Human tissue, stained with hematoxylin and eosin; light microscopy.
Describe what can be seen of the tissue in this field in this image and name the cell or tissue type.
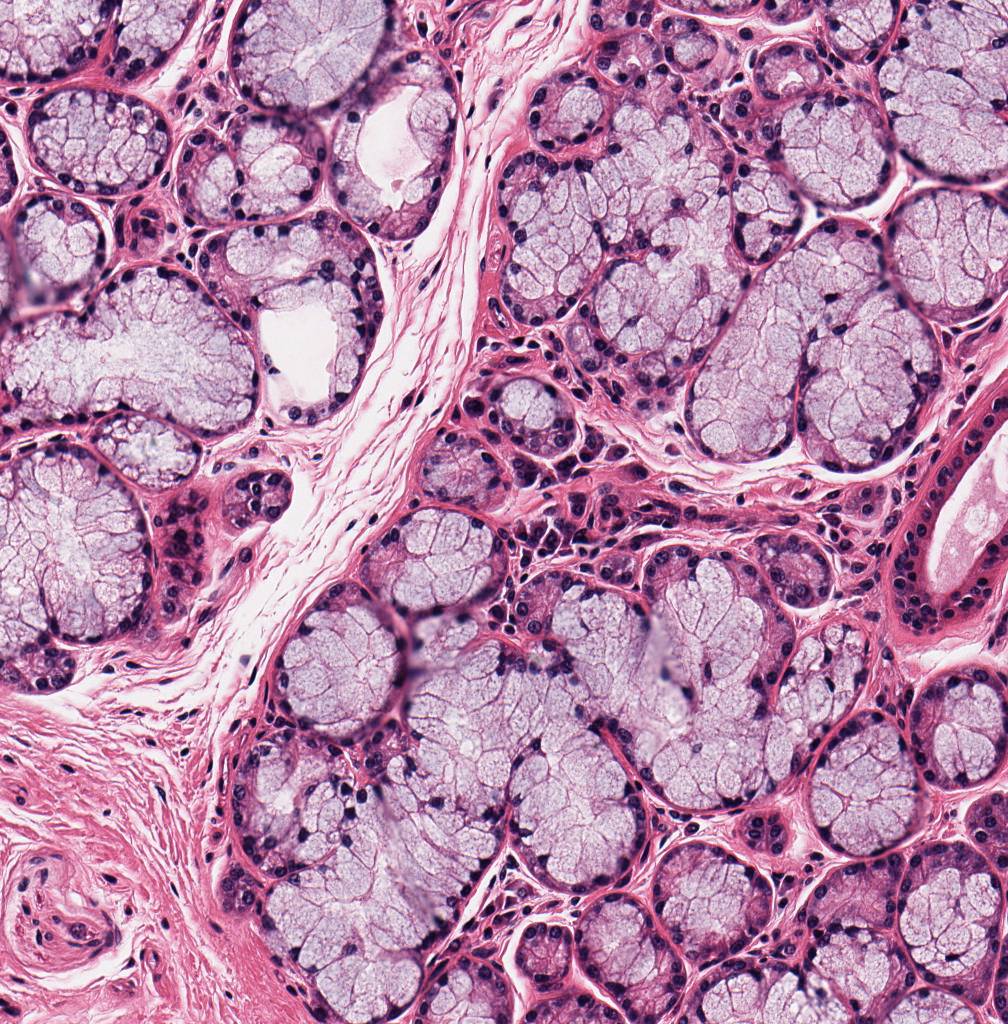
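Architecture: closely packed glandular acini form lobules, split by a pale band of fibrous connective tissue running diagonally from top centre to lower left. Cytoplasm: pale, foamy, lilac-grey in most acinar cells, with dark flattened nuclei pressed against the base. Shape: mucous acini rounded to irregularly lobulated, many large branching profiles with barely visible central lumens. Name: minor salivary gland.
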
